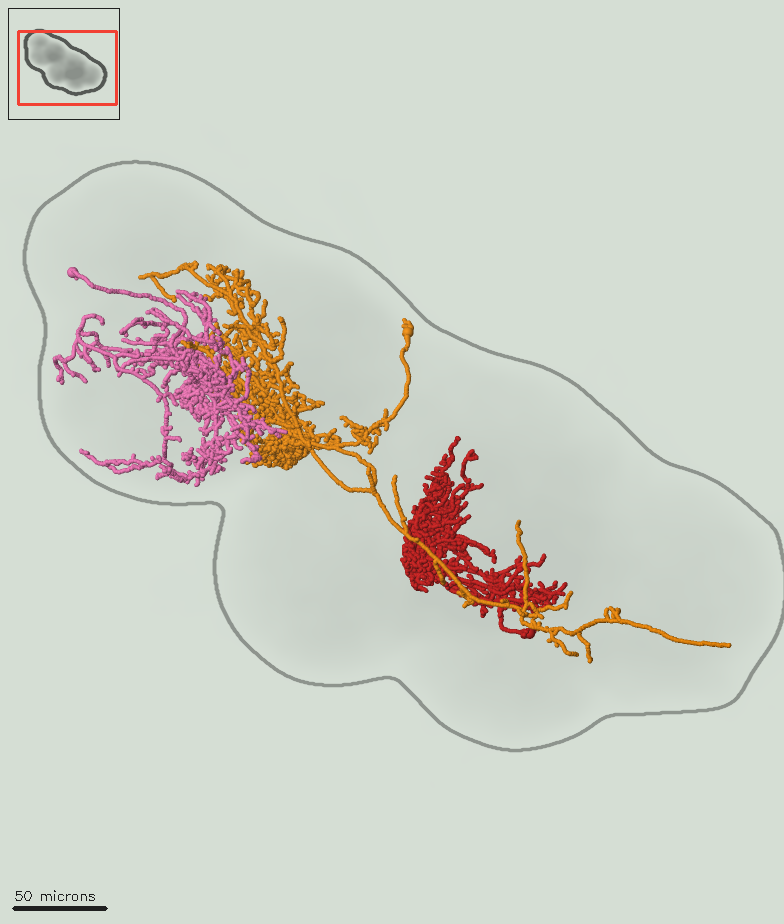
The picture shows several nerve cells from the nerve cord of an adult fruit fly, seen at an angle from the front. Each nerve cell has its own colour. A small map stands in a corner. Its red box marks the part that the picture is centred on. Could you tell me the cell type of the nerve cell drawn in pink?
IN03A021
